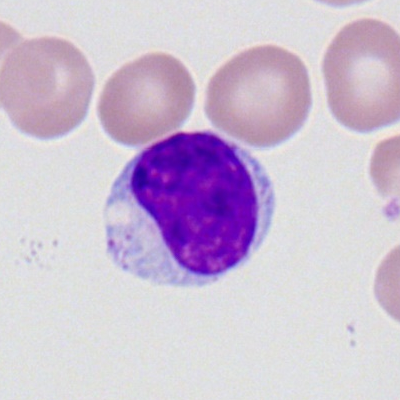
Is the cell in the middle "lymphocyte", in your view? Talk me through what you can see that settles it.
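Nucleus, shallow dent on the left side: fits both names.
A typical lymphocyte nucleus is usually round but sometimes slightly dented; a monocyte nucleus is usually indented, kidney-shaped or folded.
Chromatin dense and coarsely clumped: for lymphocyte.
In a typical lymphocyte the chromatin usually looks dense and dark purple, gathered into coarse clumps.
Also seen: round, smooth outline; no visible nucleoli; pale blue cytoplasm holding a few small reddish-purple granules. Verdict: lymphocyte fits.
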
